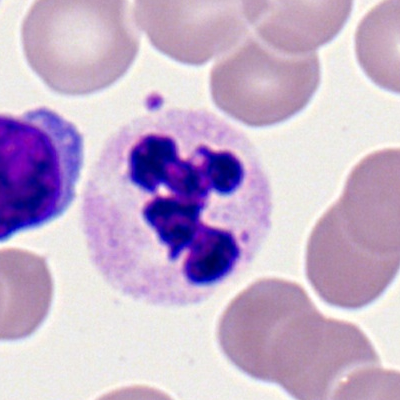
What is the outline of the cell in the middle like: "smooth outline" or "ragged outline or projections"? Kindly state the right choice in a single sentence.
A smooth edge runs around this cell.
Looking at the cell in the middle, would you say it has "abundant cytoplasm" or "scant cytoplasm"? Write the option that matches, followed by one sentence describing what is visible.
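Abundant cytoplasm. The cytoplasm is abundant and pale pinkish-lilac.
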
